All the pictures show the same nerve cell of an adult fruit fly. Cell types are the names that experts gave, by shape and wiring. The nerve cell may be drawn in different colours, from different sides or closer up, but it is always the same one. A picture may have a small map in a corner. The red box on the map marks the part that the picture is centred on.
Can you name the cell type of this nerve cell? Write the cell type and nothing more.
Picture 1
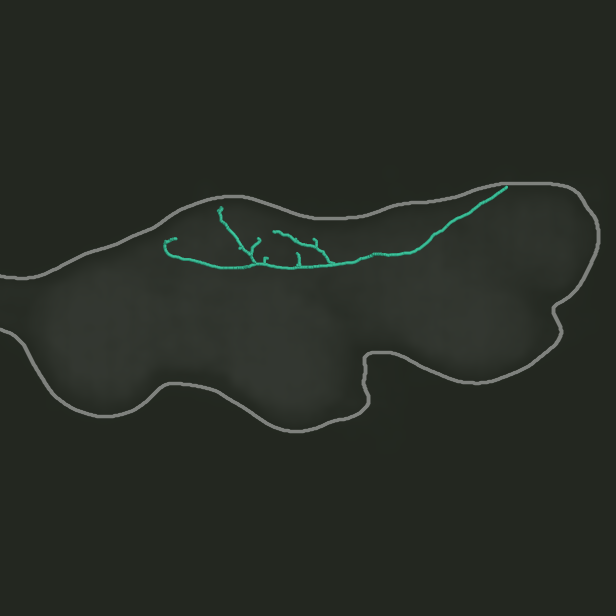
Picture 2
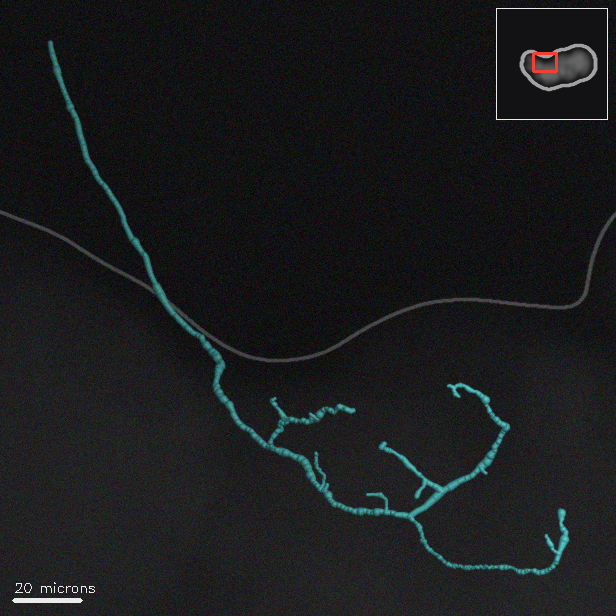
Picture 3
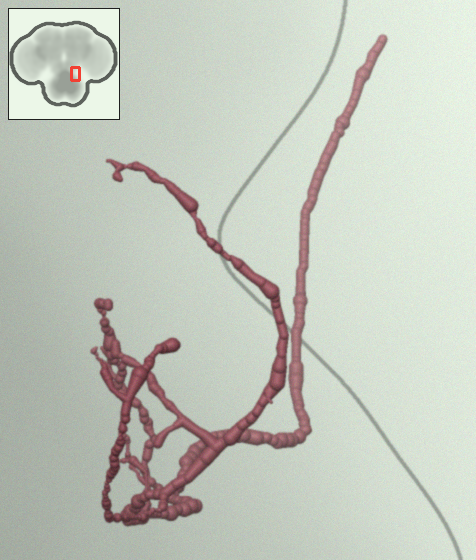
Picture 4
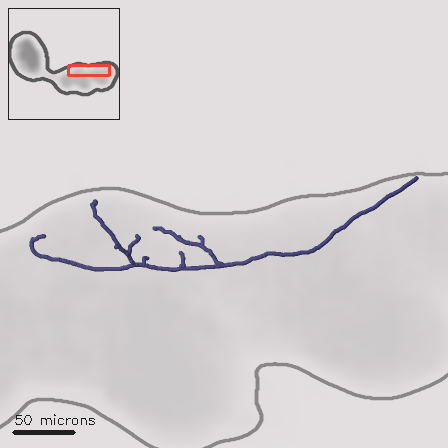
SNpp25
